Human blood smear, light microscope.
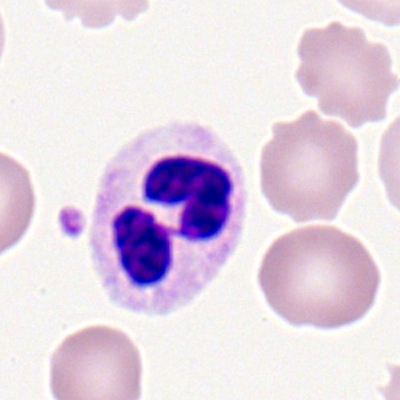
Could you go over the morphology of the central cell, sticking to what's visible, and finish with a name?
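Item one, the outline: oval and smooth. Item two, the nucleus: split into two lobes, one placed upper right and the other lower left. Item three, the cytoplasm: abundant and pale pinkish-lilac. Named cell: segmented neutrophil.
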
